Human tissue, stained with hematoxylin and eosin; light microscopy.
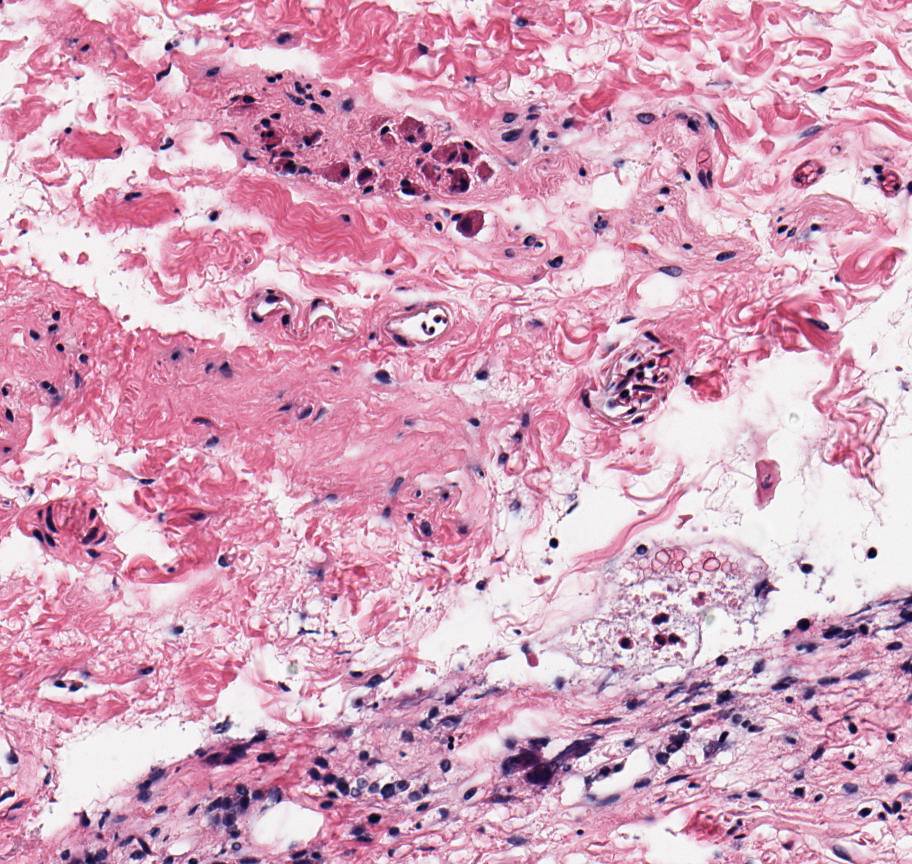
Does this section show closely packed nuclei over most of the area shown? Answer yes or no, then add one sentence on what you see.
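No. Nuclei within the collagen are sparse, small, dark and mostly elongated.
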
